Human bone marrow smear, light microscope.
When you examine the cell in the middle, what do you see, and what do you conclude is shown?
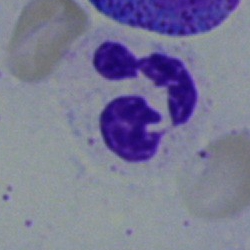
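Three lobes make up the nucleus, linked by thin strands of nuclear material. Throughout the lobes the chromatin is dense and dark purple. The cytoplasm contains only sparse, fine, faint granules. This is a segmented neutrophil.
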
